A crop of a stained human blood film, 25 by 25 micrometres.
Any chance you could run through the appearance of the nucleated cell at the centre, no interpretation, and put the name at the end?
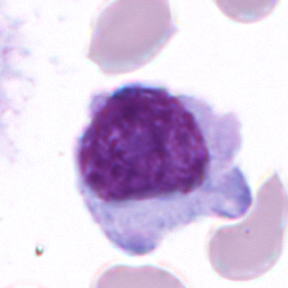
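Outline irregular, with blunt bulges instead of a smooth curve. Nucleus off-centre toward upper left, about 11 micrometres across; most cytoplasm lies below and right of it. Cytoplasm pale greyish blue, staining deeper blue along right edge than near nucleus. Plasma cell.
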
